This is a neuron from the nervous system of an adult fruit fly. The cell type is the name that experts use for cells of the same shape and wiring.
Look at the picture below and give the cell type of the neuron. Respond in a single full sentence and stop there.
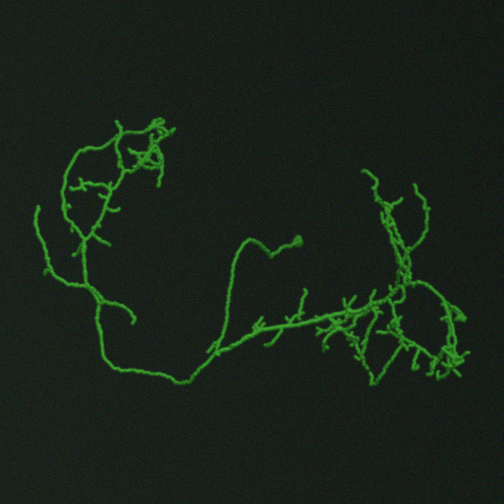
The neuron is a member of cell type CL117.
